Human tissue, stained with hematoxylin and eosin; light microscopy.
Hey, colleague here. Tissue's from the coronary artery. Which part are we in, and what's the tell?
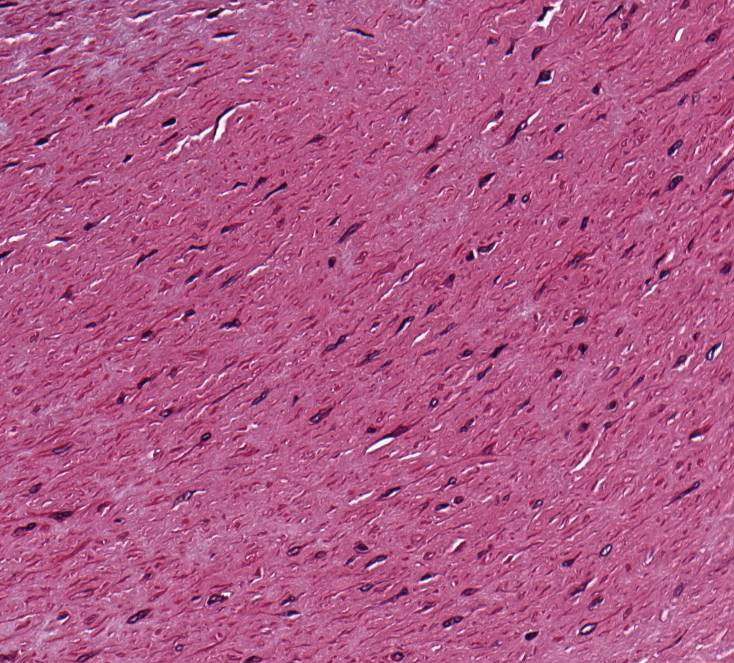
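This, you see, is the tunica media. Notice one uniform sheet of closely packed parallel fibres, no lobules or septa, running with their nuclei from lower left to upper right.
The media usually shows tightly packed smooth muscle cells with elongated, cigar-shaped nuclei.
These nuclei are small, dark, elongated to oval and fairly evenly scattered.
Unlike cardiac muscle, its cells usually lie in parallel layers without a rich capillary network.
And look: no open blood vessels, no fat cells.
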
